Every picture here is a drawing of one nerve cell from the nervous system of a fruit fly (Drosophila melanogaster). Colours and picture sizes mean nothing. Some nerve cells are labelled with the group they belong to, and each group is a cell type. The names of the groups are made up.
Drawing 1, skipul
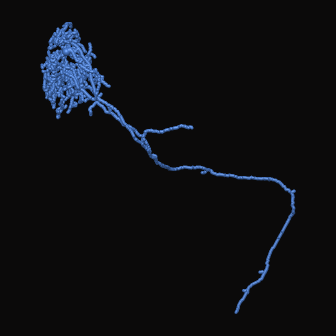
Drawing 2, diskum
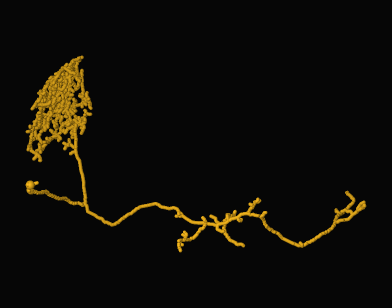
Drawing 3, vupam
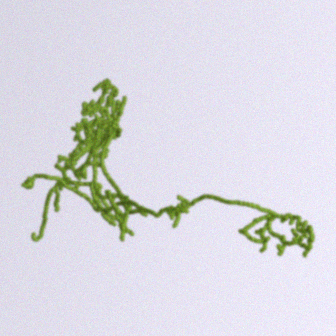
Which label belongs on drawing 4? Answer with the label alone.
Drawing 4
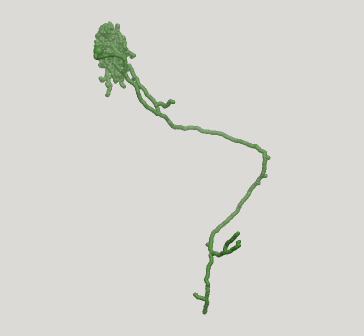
skipul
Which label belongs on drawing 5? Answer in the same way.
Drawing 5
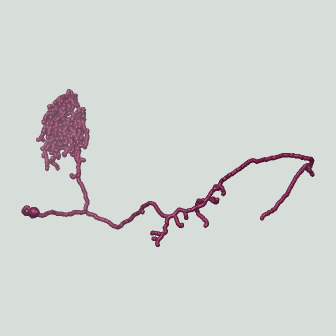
diskum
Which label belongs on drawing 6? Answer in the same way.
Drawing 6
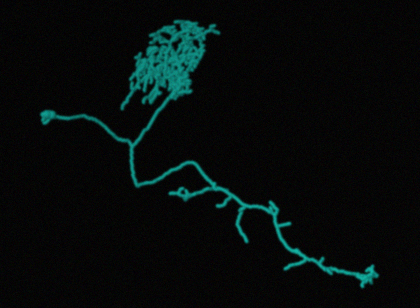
diskum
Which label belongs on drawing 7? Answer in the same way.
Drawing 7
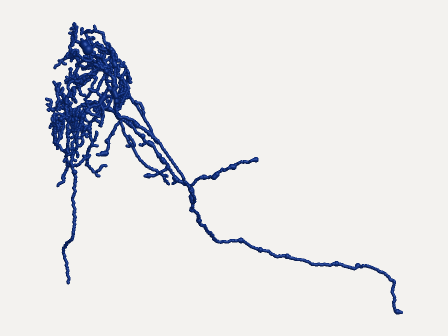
skipul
